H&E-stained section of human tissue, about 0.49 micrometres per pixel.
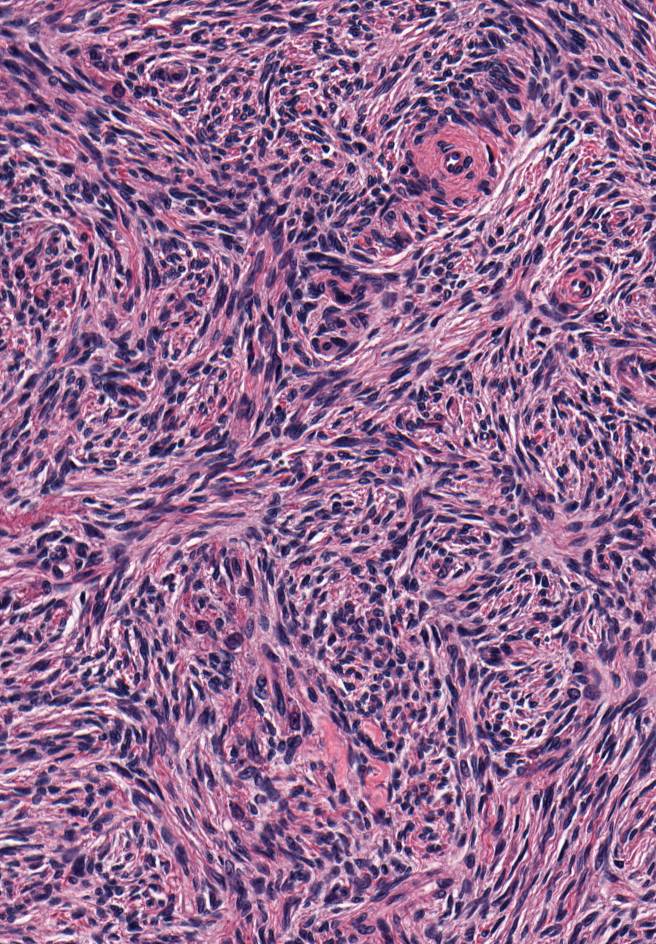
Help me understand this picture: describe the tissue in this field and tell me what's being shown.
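Spindle cells fill the field in short interlacing fascicles running in many directions. Cellularity is dense throughout, nuclei crowded with little space between cells. Nuclei are dark, ovoid to elongated, with tapered ends; cytoplasm is scant and pale pink, with indistinct cell borders. This is ovary.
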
